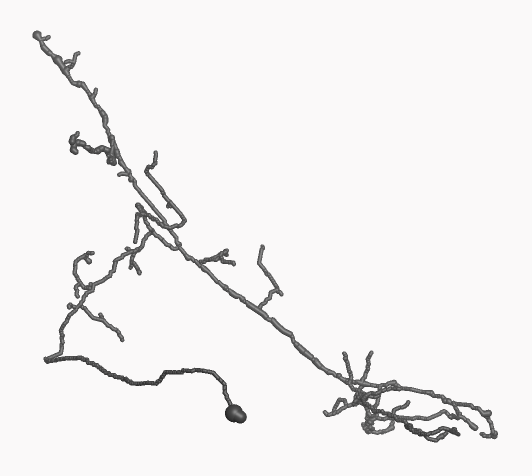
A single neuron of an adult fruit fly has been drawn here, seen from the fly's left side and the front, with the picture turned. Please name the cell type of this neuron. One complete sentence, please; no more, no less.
Within the cell type IN19A106 sits this neuron.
